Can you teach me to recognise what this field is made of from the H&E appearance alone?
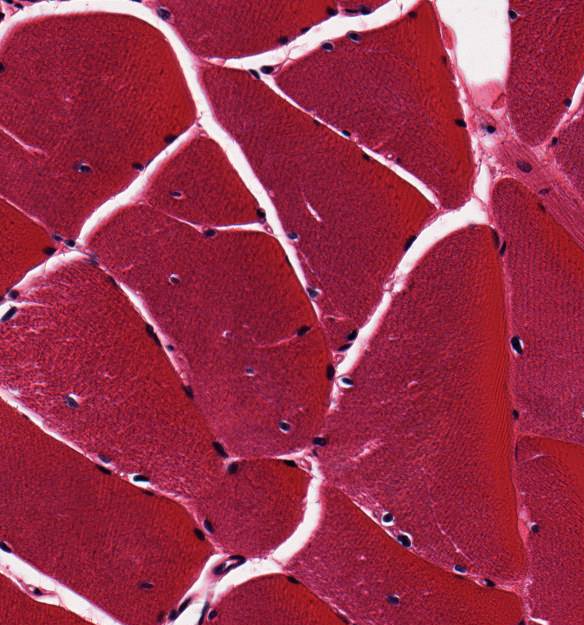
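Skeletal muscle is shown, its small dark nuclei lying at the fibre edges rather than in the centres.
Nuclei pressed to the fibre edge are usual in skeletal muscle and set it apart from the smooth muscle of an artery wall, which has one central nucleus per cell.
The fibre cytoplasm stains a deep, even red, with a fine stippled texture of myofibrils seen end-on.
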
